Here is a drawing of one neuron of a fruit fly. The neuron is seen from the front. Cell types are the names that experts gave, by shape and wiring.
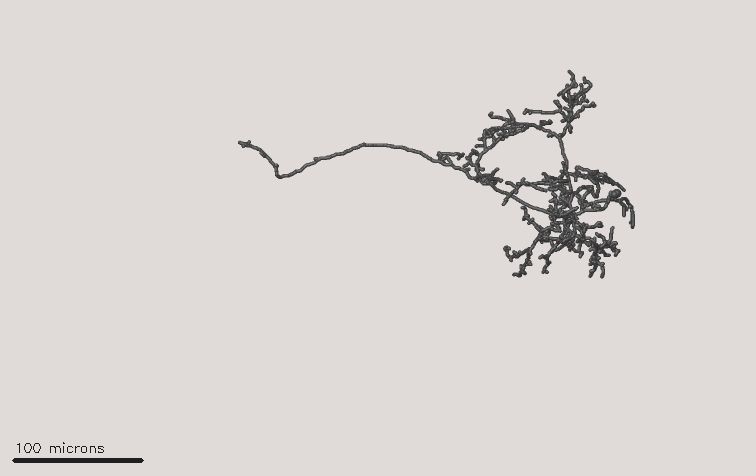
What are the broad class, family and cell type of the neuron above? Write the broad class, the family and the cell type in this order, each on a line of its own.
central-brain intrinsic neuron
hemilineage VLPl2_medial
CB1672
